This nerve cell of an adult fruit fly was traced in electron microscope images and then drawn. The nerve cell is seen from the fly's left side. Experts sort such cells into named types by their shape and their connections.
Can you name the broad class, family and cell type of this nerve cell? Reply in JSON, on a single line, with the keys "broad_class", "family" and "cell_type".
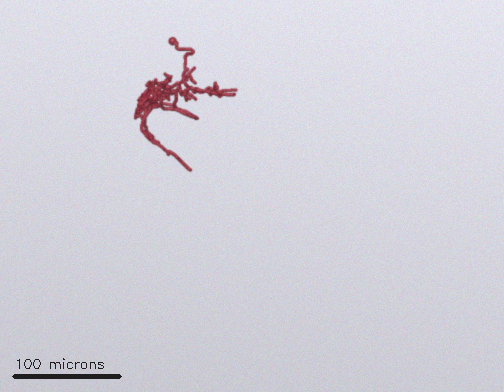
{"broad_class": "central-brain intrinsic neuron", "family": "hemilineage SMPad3", "cell_type": "CRE035"}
